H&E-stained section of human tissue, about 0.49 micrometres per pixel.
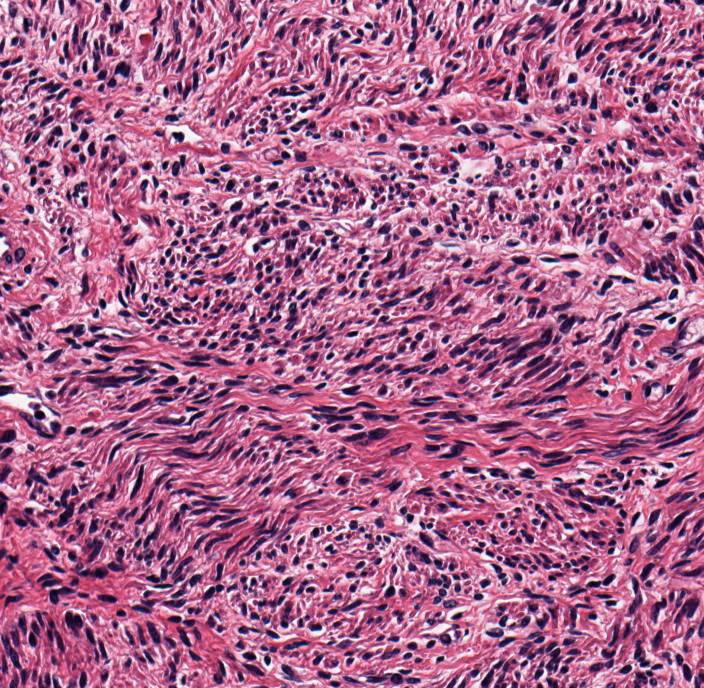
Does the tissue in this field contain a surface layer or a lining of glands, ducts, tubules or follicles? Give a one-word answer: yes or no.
No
